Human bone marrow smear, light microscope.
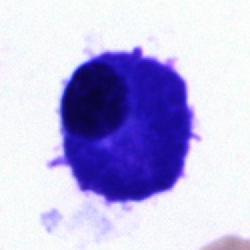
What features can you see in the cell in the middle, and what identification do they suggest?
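Abundant cytoplasm covers more of the cell than the nucleus does, and it stains a deep, intense blue. The nucleus lies off-centre, toward the upper left. In several places, small short projections stick out from the cell margin. This is a plasma cell.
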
